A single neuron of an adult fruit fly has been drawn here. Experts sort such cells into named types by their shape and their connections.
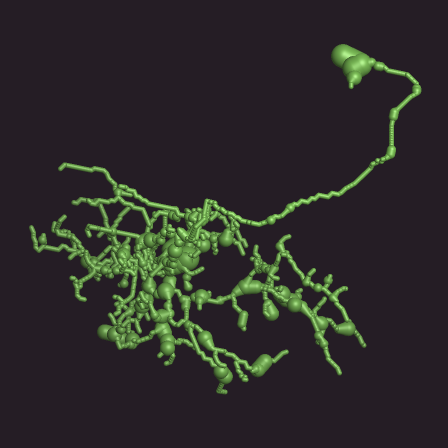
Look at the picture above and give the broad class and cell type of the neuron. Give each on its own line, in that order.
nerve-cord intrinsic neuron
INXXX448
